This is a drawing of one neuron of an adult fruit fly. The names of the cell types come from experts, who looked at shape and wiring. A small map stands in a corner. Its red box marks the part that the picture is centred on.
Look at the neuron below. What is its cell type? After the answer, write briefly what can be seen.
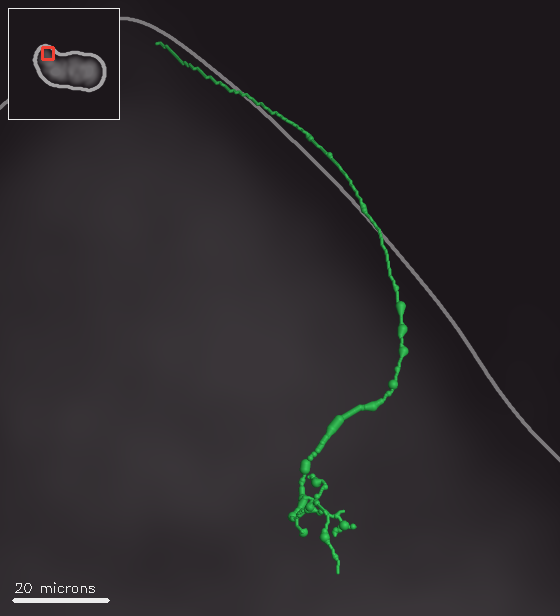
It is of cell type SNxx03. This is a sensory neuron entering the nerve cord. No cell body is drawn. From top to bottom in the picture it spans about 110 microns. There are a dozen or fewer branch ends.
